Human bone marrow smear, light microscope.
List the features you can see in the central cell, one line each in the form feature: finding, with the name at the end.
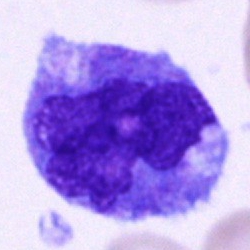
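Nuclear form: irregular, folded into lobe-like masses
Nuclear extent: fills most of the cell
Chromatin: dark purple, coarsely clumped
Cytoplasm: a pale, clear patch to the lower right of the nucleus
Answer: monocyte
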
